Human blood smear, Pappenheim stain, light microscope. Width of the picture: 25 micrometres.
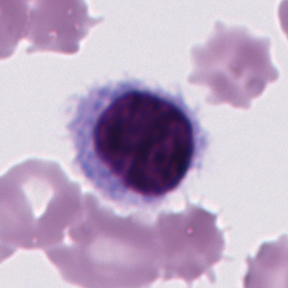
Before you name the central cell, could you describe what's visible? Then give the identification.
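The border of the central cell is ragged, with many fine hair-like projections all around it. No nucleolus can be seen in the nucleus. The cytoplasm is pale blue and contains no coarse granules. This is a hairy cell.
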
